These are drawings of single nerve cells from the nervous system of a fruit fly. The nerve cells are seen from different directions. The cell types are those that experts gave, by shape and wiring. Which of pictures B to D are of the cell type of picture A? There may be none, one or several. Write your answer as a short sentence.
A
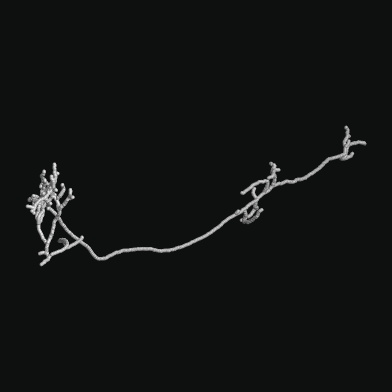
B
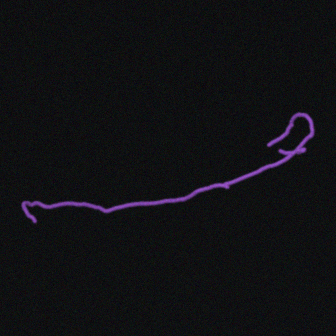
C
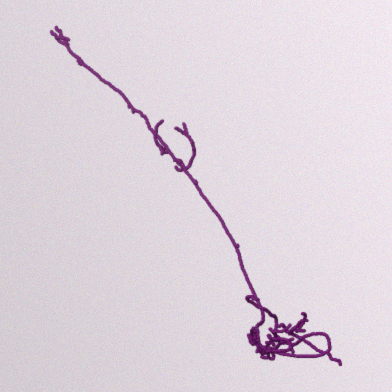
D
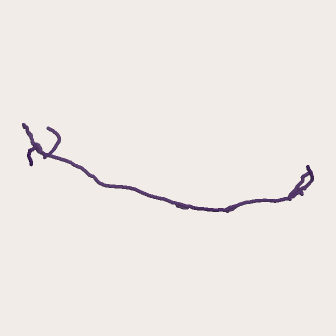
Picture C is of the same cell type.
